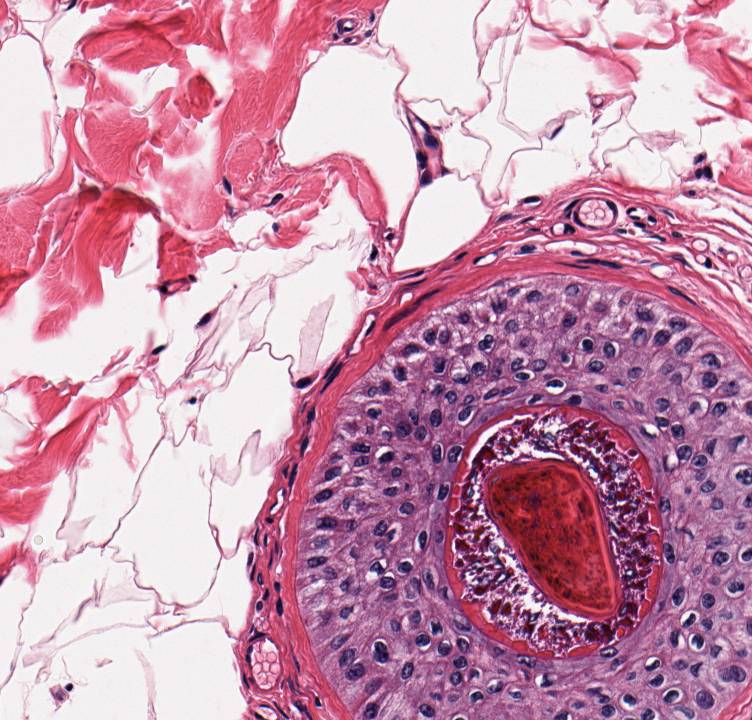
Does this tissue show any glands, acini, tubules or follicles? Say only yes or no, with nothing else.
Yes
